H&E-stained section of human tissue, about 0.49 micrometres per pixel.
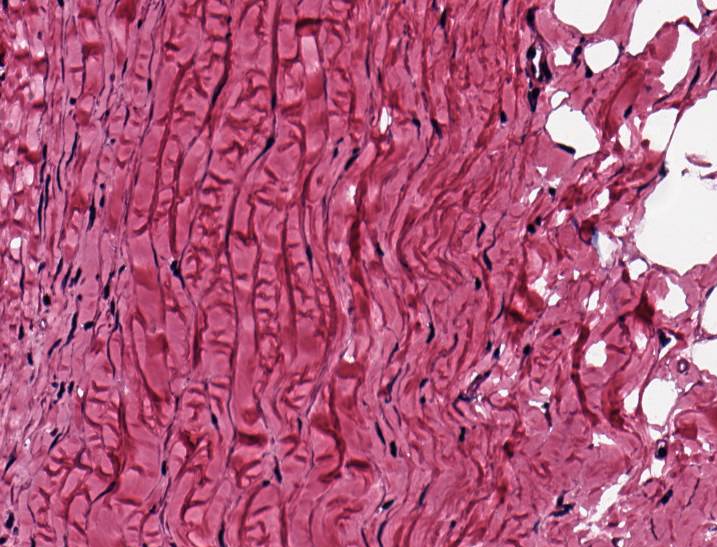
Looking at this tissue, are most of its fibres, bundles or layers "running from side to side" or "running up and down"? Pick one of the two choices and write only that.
Running up and down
